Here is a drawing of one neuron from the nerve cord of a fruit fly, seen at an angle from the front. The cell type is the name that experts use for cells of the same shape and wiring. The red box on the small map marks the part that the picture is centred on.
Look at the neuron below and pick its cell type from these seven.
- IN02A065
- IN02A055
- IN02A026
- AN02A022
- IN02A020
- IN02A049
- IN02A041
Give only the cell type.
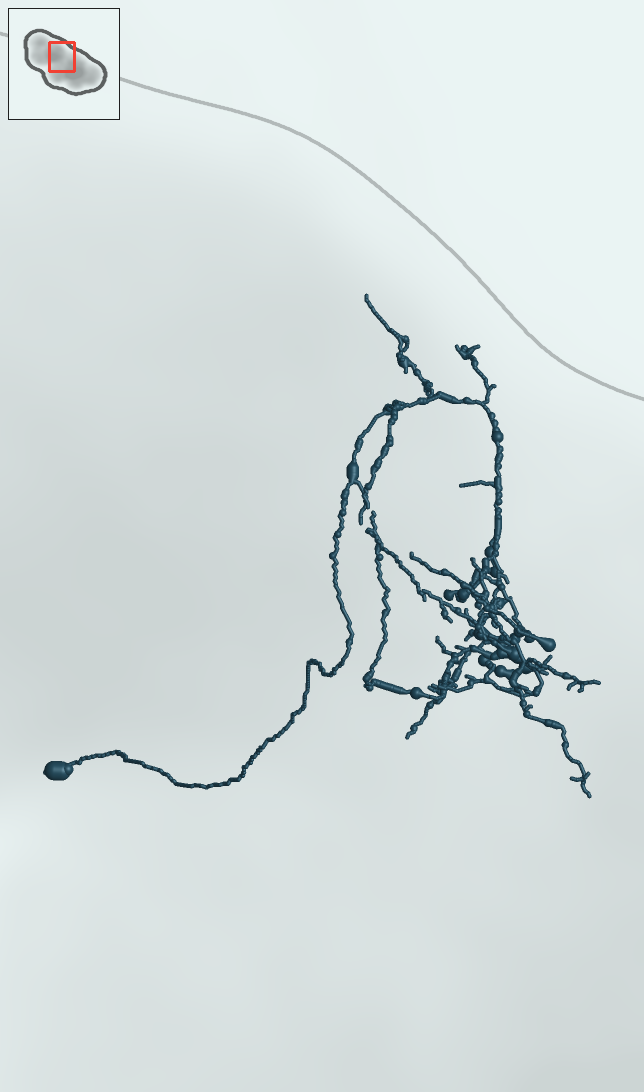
IN02A065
